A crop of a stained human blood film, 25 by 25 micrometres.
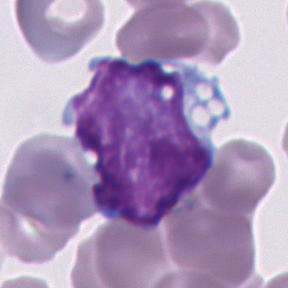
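Myeloblast, stained smear of human peripheral blood. Nucleus about 15 by 11 micrometres, irregular and angular in outline with small notches along its edge, filling most of the cell; thin rim of cytoplasm on most sides. Cluster of clear round vacuoles in the cytoplasm at upper right. Small pale blue bulges stand out from the upper left edge.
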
